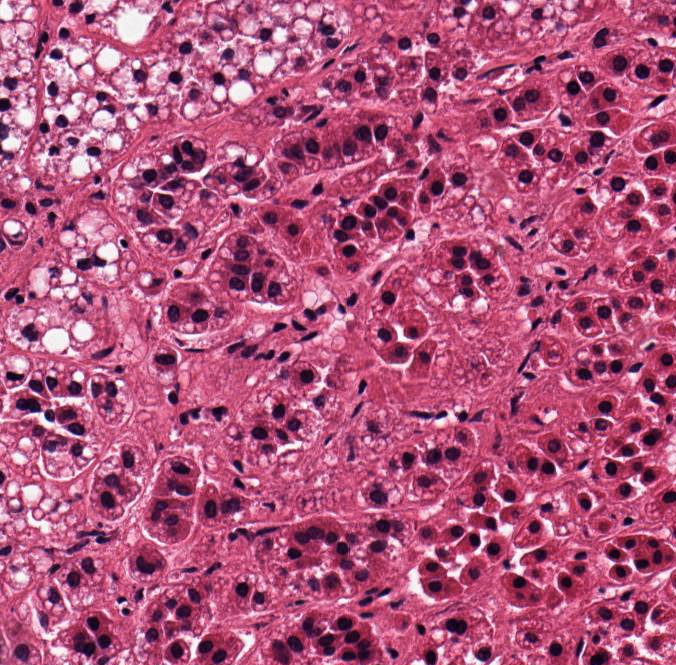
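Adrenal gland, haematoxylin and eosin. Polygonal cells in nests and cords across the whole field, separated by thin pink fibrous septa. Upper left: many round clear vacuoles of varying size in the cytoplasm. Right side: pink, finely granular cytoplasm, few or no vacuoles. Distinct cell borders between many nested neighbours.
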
